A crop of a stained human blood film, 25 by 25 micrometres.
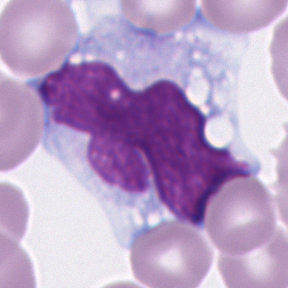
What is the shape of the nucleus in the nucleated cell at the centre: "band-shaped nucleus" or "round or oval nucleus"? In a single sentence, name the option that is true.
The nucleus of this cell is drawn out into a curved band without separate lobes.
